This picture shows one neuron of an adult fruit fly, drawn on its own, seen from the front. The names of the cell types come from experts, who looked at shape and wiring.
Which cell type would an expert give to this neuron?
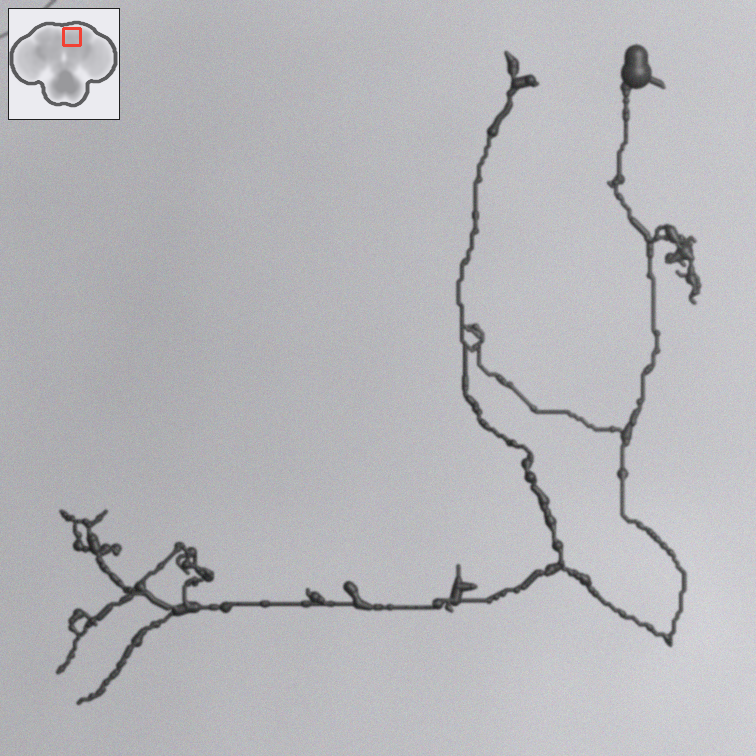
KCa'b'-ap1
